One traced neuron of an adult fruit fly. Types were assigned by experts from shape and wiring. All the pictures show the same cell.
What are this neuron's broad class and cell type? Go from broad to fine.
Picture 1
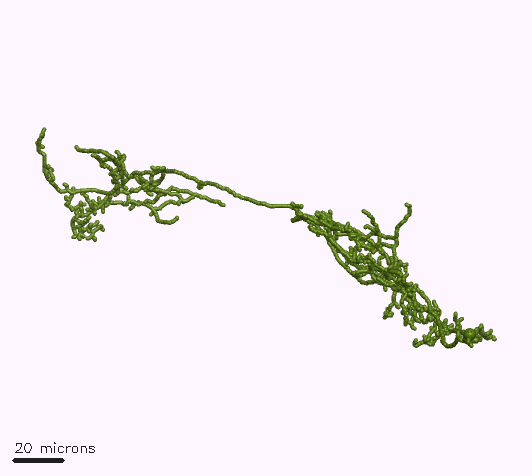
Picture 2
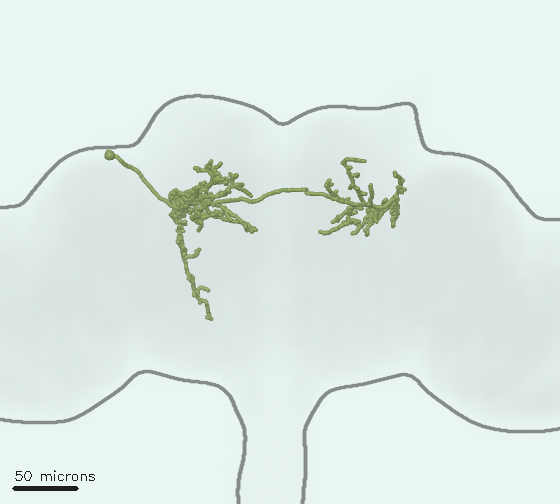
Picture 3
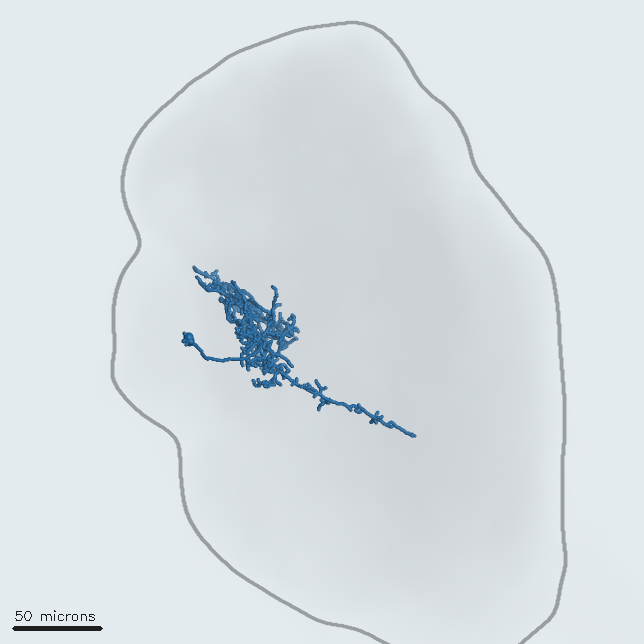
central-brain intrinsic neuron; LAL104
